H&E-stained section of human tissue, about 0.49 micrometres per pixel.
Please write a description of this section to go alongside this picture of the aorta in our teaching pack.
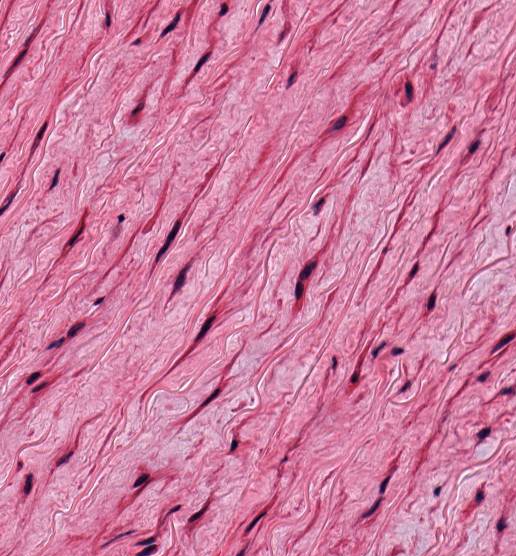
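Have a look at the fibre bundles: eosin-pink, and wavy rather than straight. The nuclei are elongated, spindle-shaped and dark-staining, with their long axes parallel to the fibres around them. Between the bundles there's paler, wispy, pinkish-lavender material.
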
